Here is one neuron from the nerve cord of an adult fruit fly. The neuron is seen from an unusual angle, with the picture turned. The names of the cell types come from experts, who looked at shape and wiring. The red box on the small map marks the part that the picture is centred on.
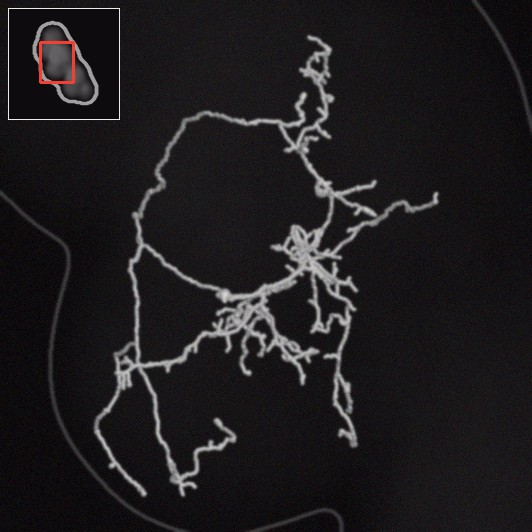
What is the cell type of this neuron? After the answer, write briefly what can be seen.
Its cell type is IN12B046. This is a nerve-cord intrinsic neuron. The picture shows dozens of branch ends. In this view it is taller than it is wide.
